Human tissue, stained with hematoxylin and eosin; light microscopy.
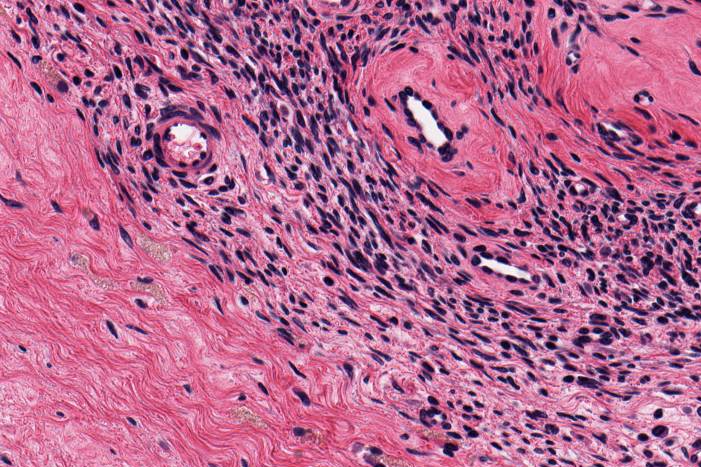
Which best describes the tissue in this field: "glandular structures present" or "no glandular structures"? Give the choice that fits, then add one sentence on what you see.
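No glandular structures. No epithelium or glands are present anywhere in the field.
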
